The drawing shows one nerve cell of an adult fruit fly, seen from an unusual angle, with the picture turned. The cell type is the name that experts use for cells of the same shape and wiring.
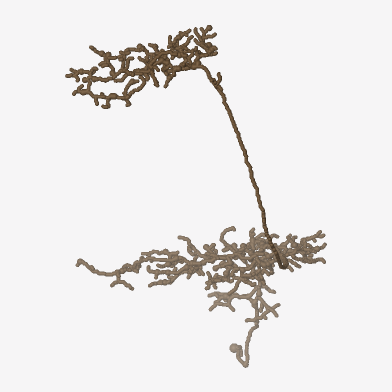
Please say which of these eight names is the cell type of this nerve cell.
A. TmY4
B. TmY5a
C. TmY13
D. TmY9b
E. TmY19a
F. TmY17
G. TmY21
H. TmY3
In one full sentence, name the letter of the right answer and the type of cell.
The cell type TmY19a, option E, is that of the nerve cell.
